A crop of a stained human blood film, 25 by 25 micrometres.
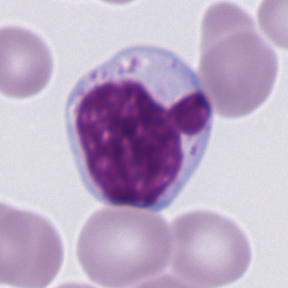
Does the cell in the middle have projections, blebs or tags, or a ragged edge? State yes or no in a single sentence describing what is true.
No, there are no projections, blebs or tags; the cell's outline is smooth.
